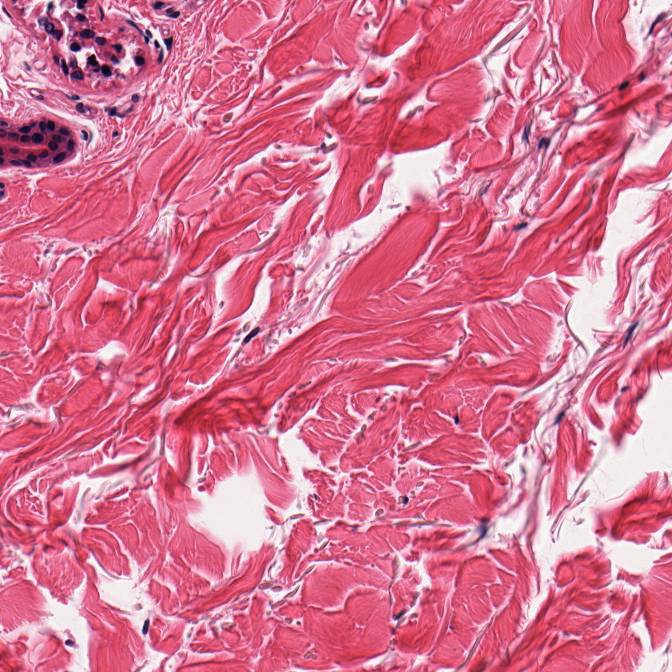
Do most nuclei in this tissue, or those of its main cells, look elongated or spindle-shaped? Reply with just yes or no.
Yes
